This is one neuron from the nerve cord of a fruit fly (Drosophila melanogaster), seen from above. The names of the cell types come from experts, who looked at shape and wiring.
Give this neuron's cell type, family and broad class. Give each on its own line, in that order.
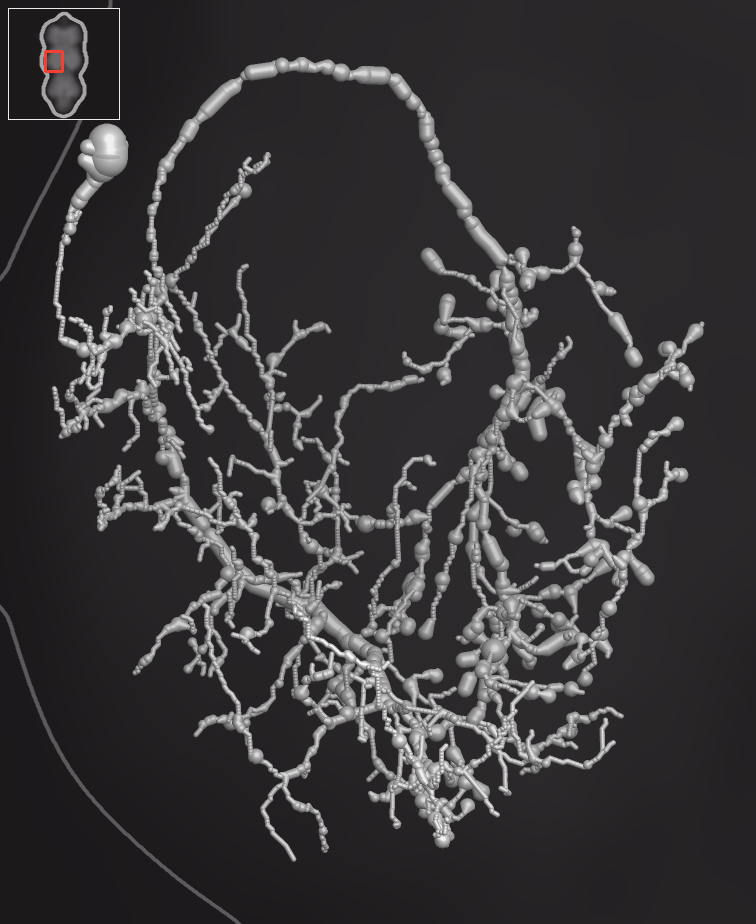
IN09A014
hemilineage 09A
nerve-cord intrinsic neuron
